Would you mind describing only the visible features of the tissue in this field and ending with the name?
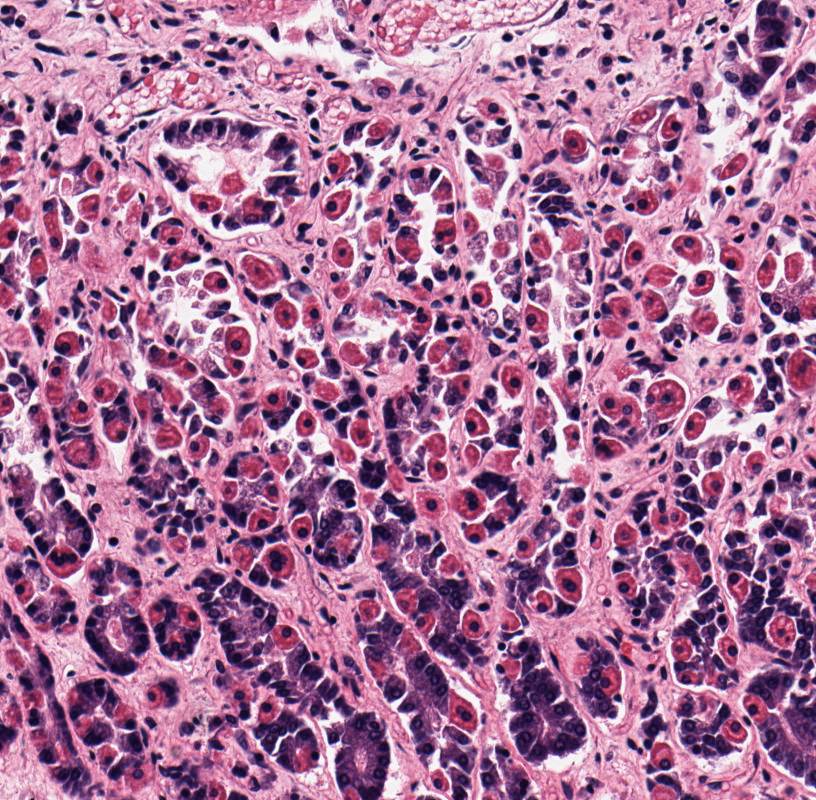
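Looking across the field, I see closely packed glands cut at various angles, with only thin strands of stroma between them. Many gland cells are large and rounded, with bright pink cytoplasm and one central round nucleus. Others have dark purple-blue granular cytoplasm, their nuclei sitting toward the cell base. The lumens are narrow slits, and most hold no visible secretion. This is stomach.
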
